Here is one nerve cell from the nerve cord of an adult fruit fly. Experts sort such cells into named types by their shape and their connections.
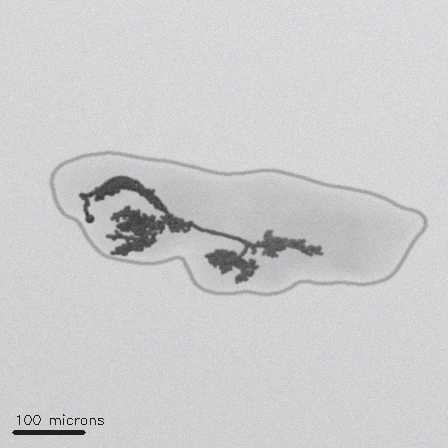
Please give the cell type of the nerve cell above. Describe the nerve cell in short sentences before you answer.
By the scale bar it is about 350 microns wide in this view. In this view it is wider than it is tall. Its broad class is nerve-cord intrinsic neuron. It is of cell type INXXX027.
